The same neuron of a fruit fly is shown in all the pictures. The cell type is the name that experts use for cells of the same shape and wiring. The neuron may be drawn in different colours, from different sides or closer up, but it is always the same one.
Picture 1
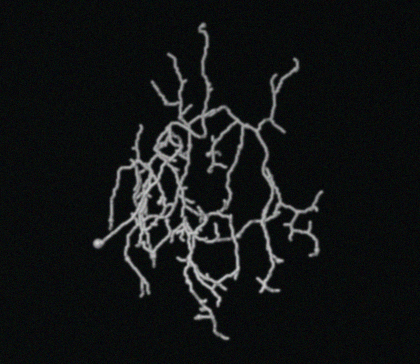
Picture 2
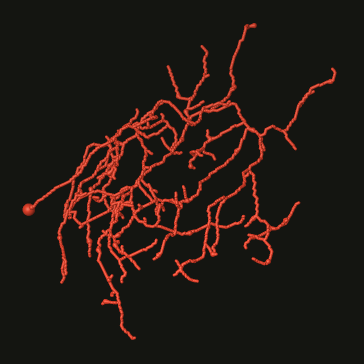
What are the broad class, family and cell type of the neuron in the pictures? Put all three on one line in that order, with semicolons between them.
optic-lobe intrinsic neuron; Li; Li18a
